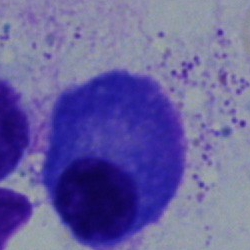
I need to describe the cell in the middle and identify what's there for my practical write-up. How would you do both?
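You'll notice the outline is broadly round to oval, and most of what you're looking at is cytoplasm, abundant and staining deep blue. The nucleus sits off-centre, down in the lower left part of the cell. So that's a plasma cell.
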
